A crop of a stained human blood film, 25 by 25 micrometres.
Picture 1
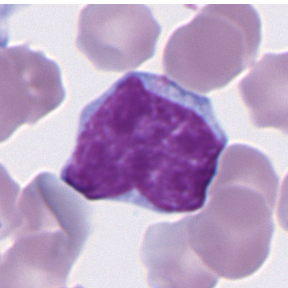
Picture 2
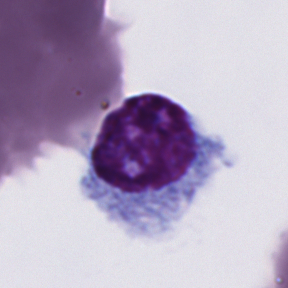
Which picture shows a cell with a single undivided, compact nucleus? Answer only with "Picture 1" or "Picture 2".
Picture 2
